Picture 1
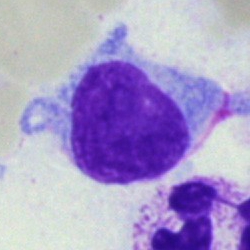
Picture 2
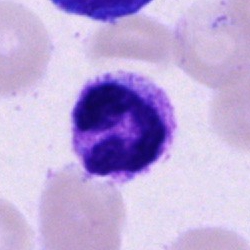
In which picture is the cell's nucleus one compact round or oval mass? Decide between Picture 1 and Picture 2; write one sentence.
It is the cell in Picture 1 whose nucleus forms one compact round or oval mass.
